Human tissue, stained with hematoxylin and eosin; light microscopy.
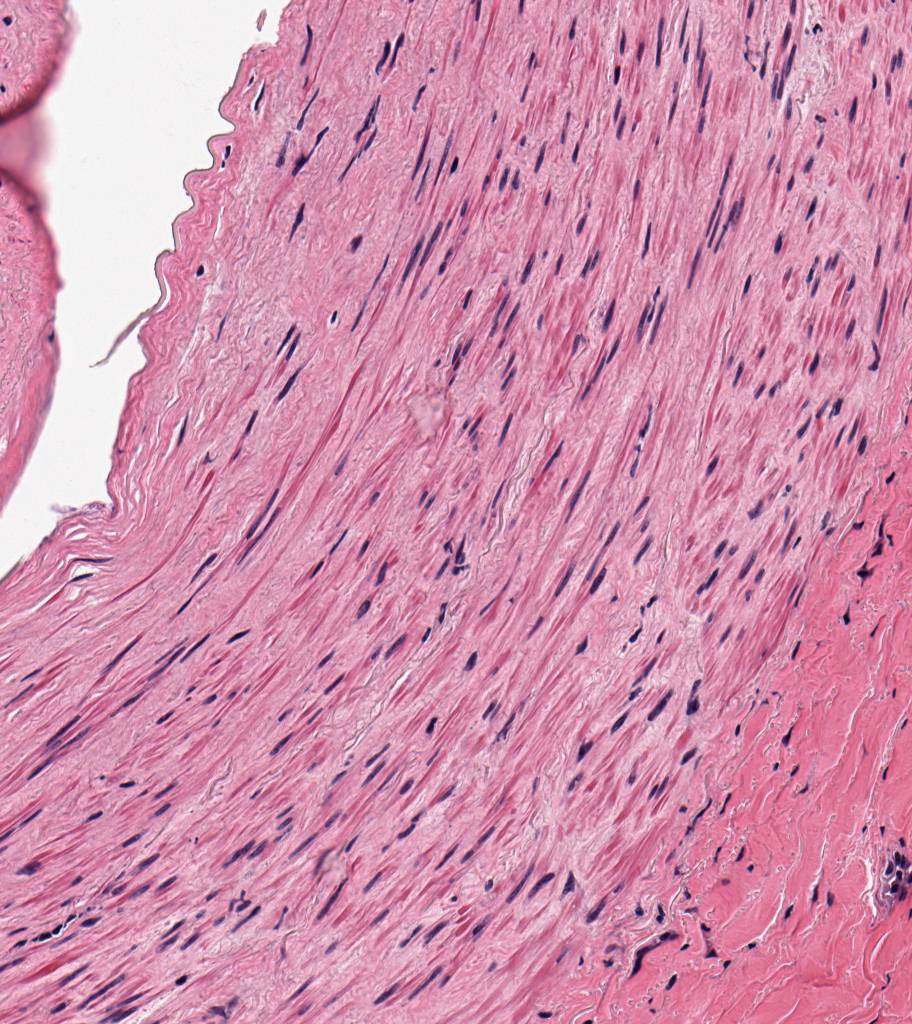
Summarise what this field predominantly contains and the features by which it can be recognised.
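Tunica media of an artery occupies most of the field: a thick band of closely packed spindle cells running parallel, lower left to upper right. Nuclei elongated, cigar-shaped, dark purple, along the cells' long axis.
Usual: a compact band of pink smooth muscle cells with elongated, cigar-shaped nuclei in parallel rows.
Cytoplasm pink, finely fibrillar, merging into long pink strands between nuclei. Upper left: thin, wavy, scalloped pink line facing empty space.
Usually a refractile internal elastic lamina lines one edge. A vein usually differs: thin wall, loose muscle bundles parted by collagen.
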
